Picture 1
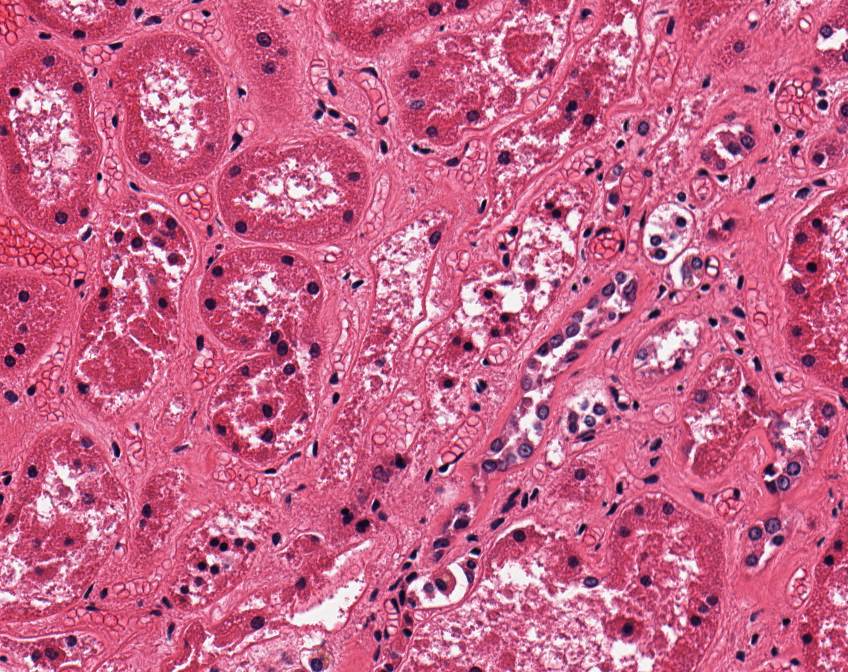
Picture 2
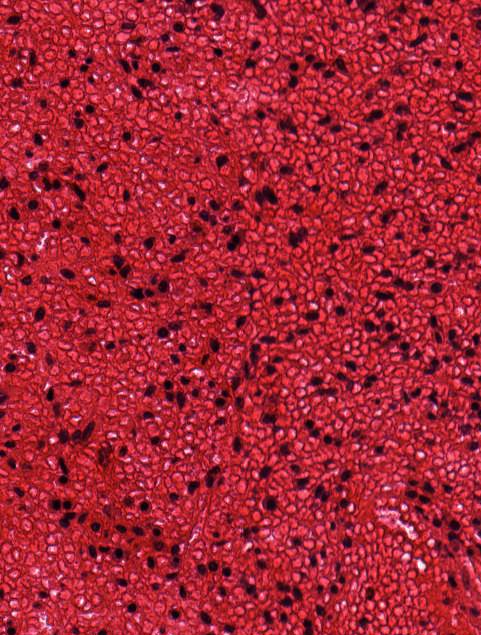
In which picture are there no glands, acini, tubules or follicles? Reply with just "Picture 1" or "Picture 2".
Picture 2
